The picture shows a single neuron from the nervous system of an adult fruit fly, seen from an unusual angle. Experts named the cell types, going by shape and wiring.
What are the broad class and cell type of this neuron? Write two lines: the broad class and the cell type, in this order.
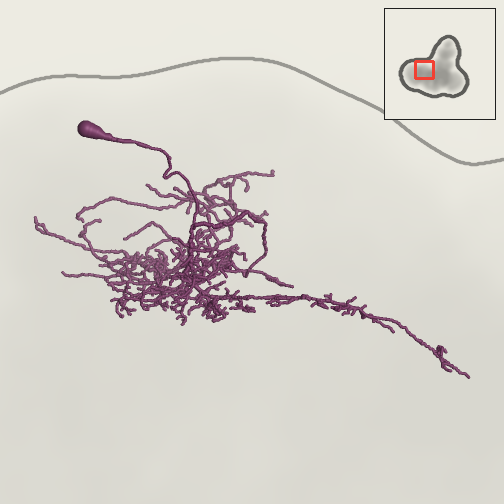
central-brain intrinsic neuron
SLP321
